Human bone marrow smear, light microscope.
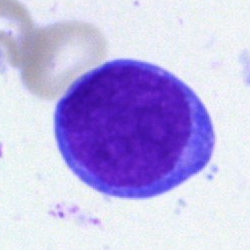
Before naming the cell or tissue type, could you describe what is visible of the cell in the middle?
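The nucleus is placed off-centre, toward the left of the cell. The cytoplasm stains deep blue, and its rim is widest on the right side. Beside the nucleus on the right lies a paler zone in the cytoplasm. The cell is a blast.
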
